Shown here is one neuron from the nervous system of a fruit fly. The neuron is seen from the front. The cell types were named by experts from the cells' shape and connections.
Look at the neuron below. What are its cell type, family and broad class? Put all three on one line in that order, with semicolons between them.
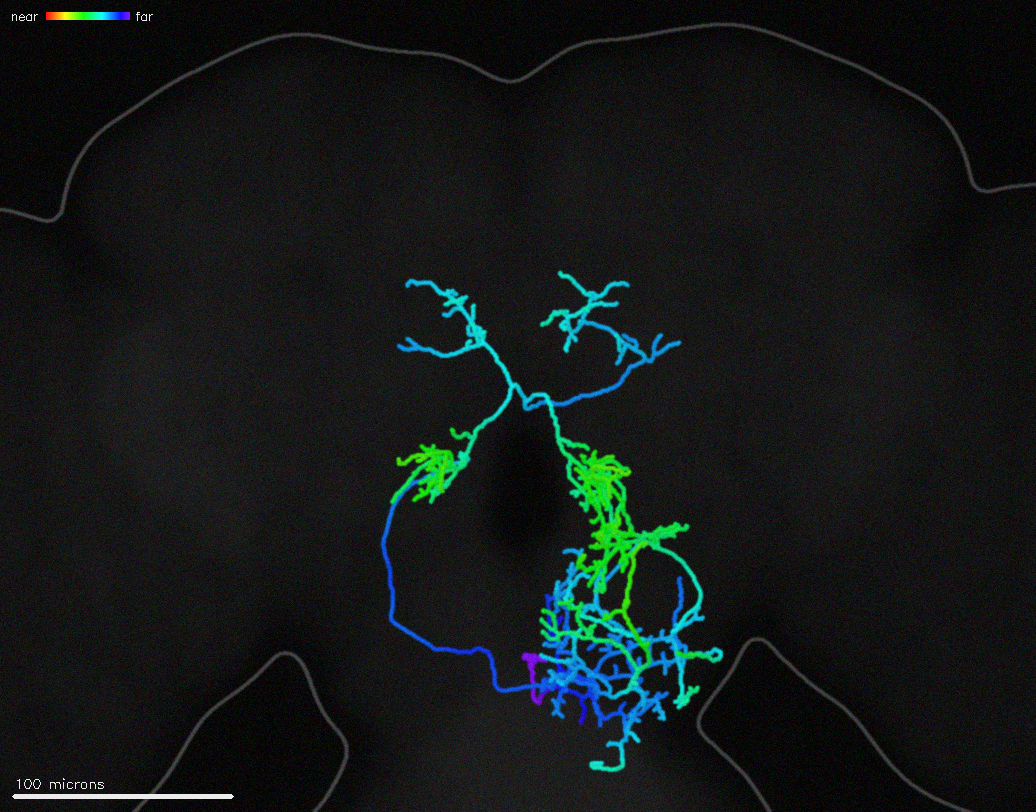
GNG535; hemilineage LB19; central-brain intrinsic neuron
